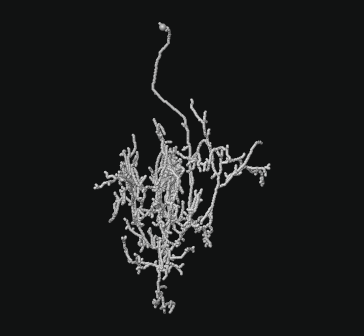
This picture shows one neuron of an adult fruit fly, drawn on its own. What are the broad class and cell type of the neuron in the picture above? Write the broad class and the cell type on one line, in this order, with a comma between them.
nerve-cord intrinsic neuron, INXXX242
